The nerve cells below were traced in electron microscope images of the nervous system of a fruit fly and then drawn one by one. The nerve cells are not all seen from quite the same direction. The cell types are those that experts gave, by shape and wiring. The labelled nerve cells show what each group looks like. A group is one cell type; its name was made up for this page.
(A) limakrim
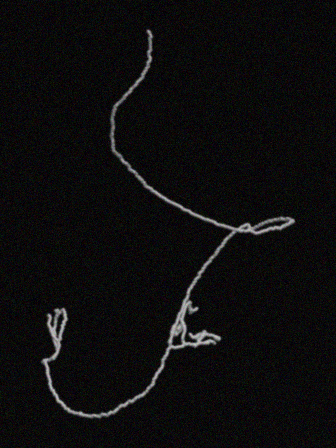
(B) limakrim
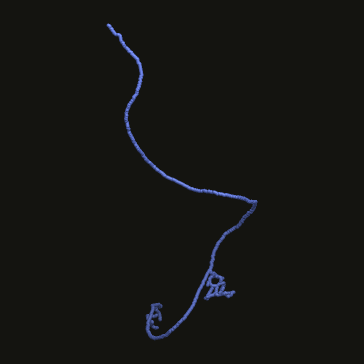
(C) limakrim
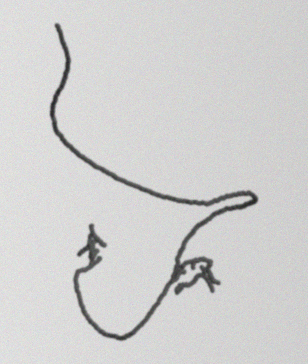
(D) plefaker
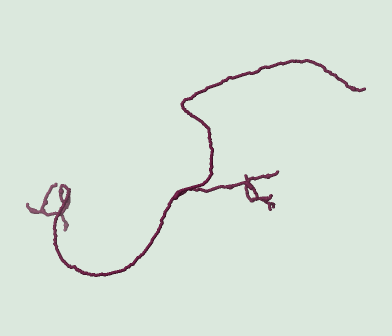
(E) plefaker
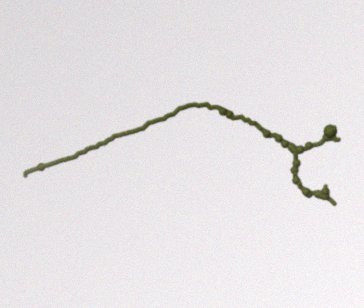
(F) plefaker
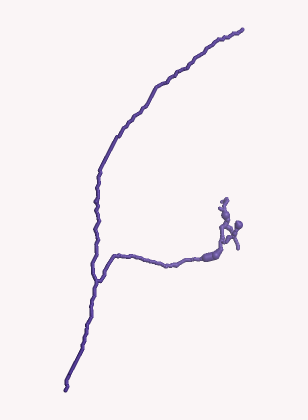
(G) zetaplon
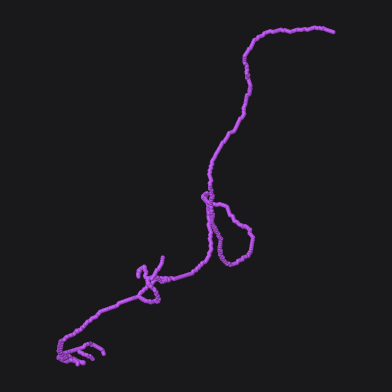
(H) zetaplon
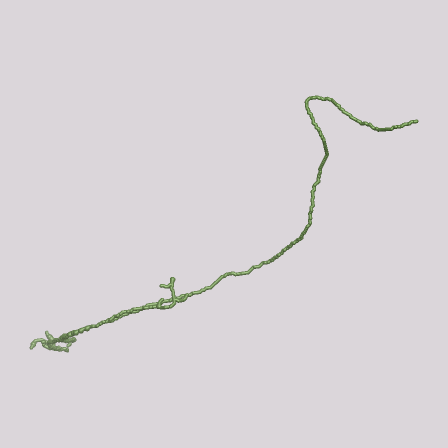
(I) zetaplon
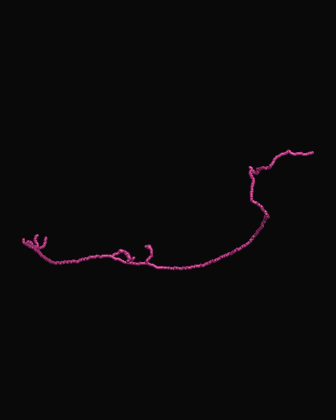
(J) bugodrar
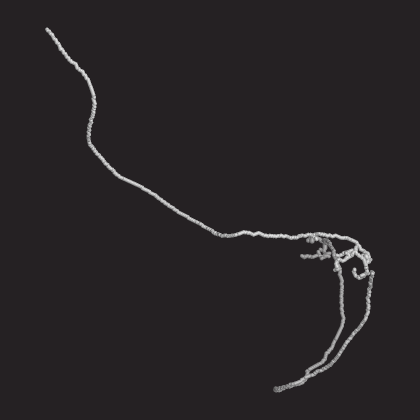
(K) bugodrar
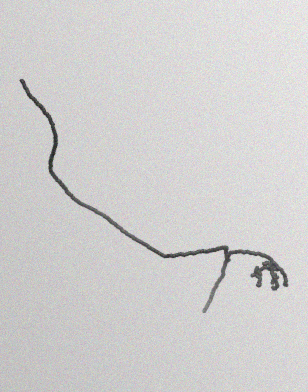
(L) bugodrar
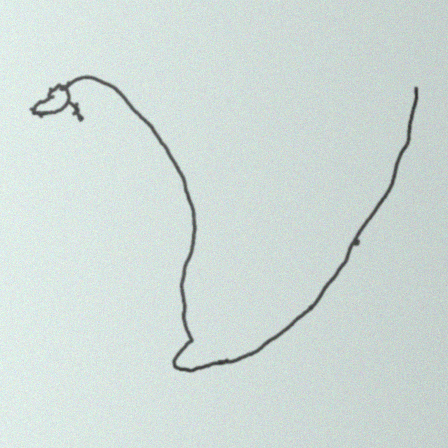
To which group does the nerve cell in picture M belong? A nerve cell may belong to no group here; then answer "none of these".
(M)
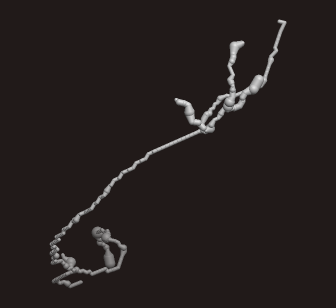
zetaplon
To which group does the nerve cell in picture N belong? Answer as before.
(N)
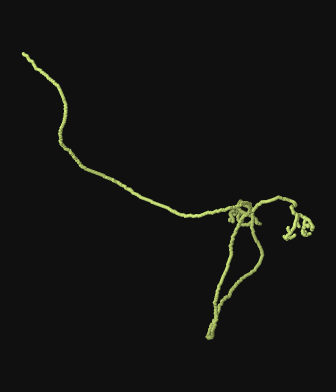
bugodrar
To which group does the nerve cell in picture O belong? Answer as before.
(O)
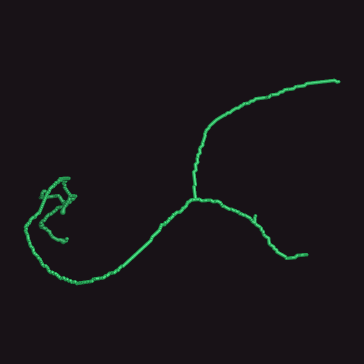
plefaker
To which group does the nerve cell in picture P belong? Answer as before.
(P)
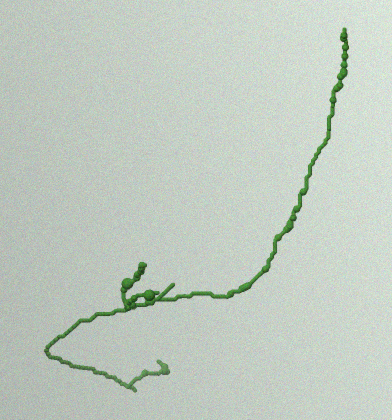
zetaplon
